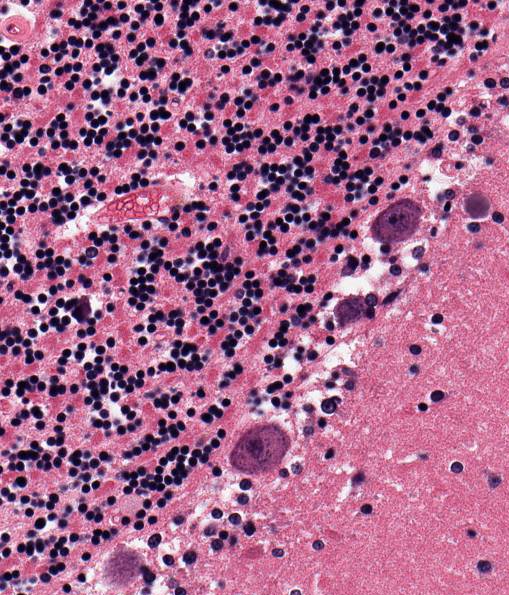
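Cerebellum: a densely nucleated layer fills the upper left and a pale, sparsely nucleated one the lower right, meeting along a diagonal from upper right to lower left. Large neurons lie spaced in a single row along this boundary. Near the lower middle, one has abundant purplish cytoplasm and a round pale nucleus with a distinct nucleolus. Small, round, darkly staining nuclei with scant visible cytoplasm pack the dense layer.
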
